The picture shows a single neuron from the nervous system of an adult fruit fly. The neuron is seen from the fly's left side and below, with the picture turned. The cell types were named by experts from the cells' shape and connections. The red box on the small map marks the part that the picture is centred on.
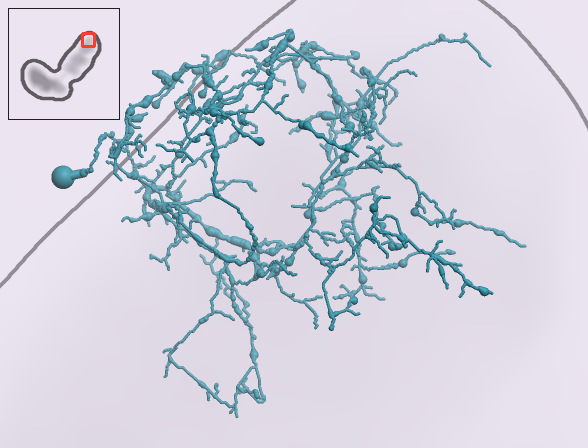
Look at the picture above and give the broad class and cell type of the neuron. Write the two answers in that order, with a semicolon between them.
nerve-cord intrinsic neuron; INXXX382_b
